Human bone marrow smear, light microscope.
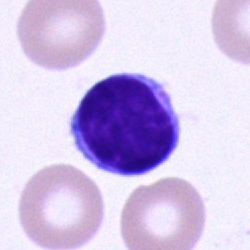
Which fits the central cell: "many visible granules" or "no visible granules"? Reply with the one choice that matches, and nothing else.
No visible granules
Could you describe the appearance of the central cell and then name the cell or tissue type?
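Starting with the shape, I see a round cell with a smooth outline. The chromatin strikes me as dark and coarsely clumped. Around the nucleus there is only a very thin rim of cytoplasm, and it looks widest at the upper right. So this is a lymphocyte.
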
